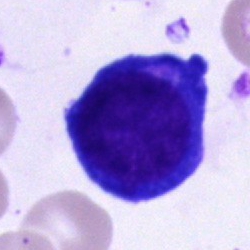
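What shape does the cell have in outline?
Roughly round, with a small rounded bleb projecting from the upper right edge.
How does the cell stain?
The whole cell is a deep blue-purple, with a slightly paler patch near the top.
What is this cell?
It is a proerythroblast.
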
